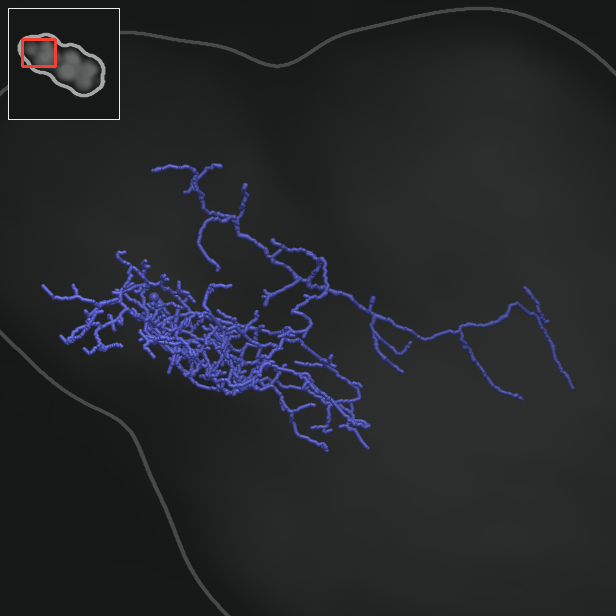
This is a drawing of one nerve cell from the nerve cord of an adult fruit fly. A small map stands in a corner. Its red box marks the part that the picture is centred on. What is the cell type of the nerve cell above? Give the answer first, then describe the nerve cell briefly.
Its cell type is INXXX315. It is a nerve-cord intrinsic neuron. The picture shows dozens of branch ends. As drawn here it is wider than it is tall.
